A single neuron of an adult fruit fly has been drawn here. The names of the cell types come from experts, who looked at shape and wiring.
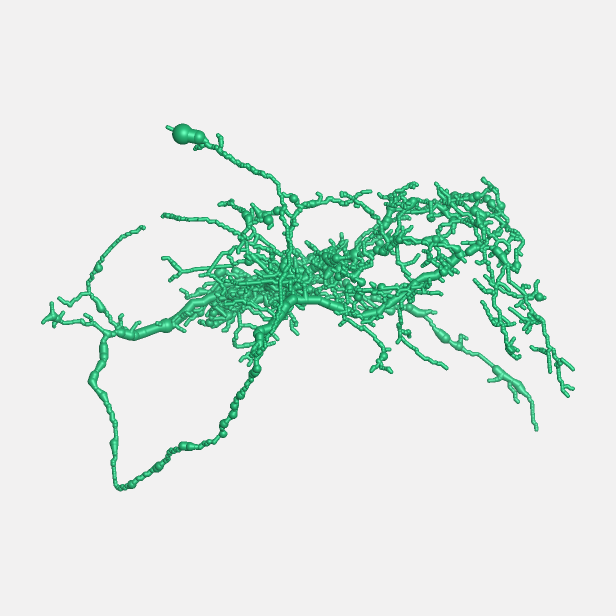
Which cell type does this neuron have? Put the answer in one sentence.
The cell type is PLP197.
